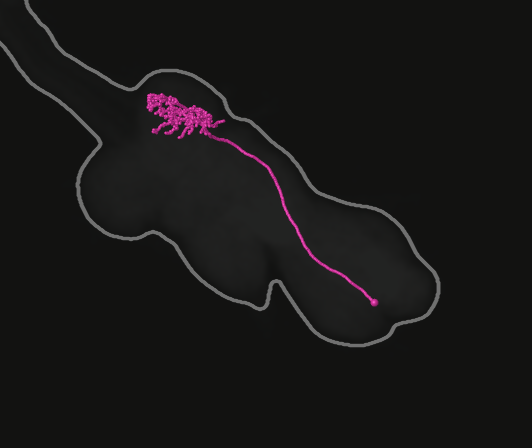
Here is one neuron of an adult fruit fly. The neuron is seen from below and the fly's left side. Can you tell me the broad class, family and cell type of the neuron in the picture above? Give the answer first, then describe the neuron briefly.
It is a nerve-cord intrinsic neuron. Its family is hemilineage 06B. It is of cell type IN06B040. It is in the nerve cord and does not reach the brain. In this view it is about as wide as it is tall.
